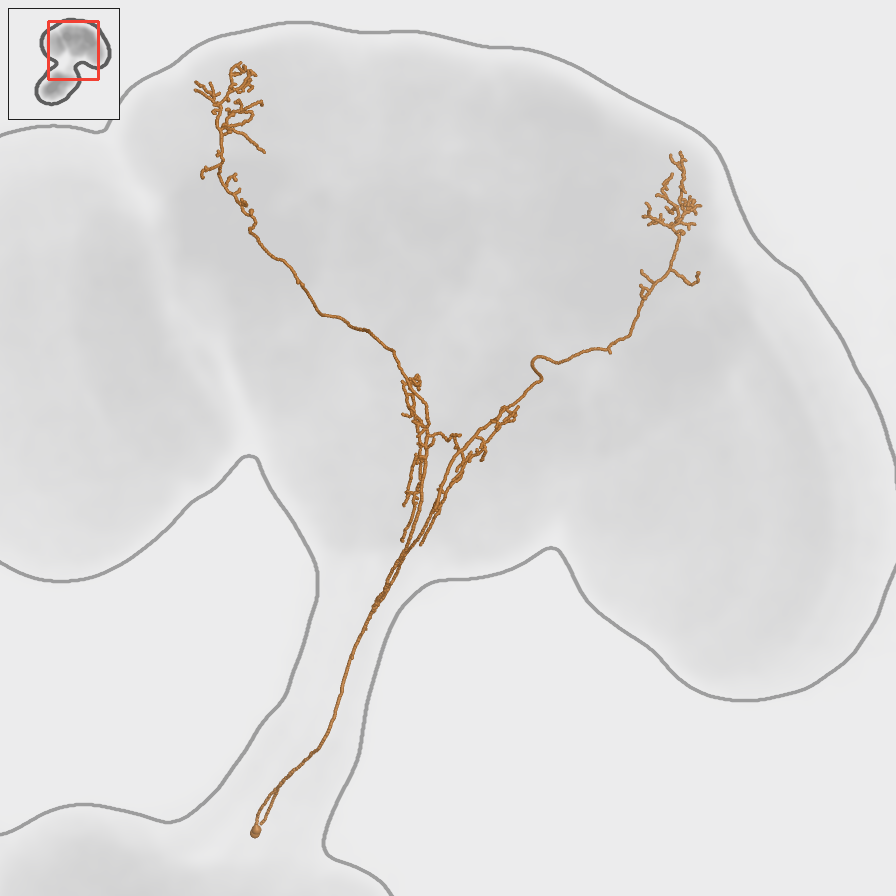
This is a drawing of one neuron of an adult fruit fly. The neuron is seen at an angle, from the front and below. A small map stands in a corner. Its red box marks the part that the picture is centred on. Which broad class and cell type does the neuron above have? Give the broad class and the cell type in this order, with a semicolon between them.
ascending neuron; ANXXX470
